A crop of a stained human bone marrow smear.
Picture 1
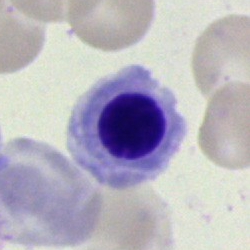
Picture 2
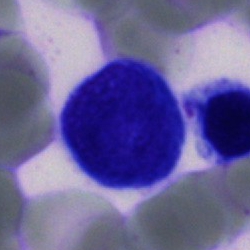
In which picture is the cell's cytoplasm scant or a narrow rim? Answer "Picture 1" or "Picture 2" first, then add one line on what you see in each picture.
Picture 2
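What picture 1 shows: A broad rim of pale lavender-blue cytoplasm surrounds the nucleus on all sides.
What picture 2 shows: The nucleus fills almost the whole cell, leaving scarcely any visible cytoplasm.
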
